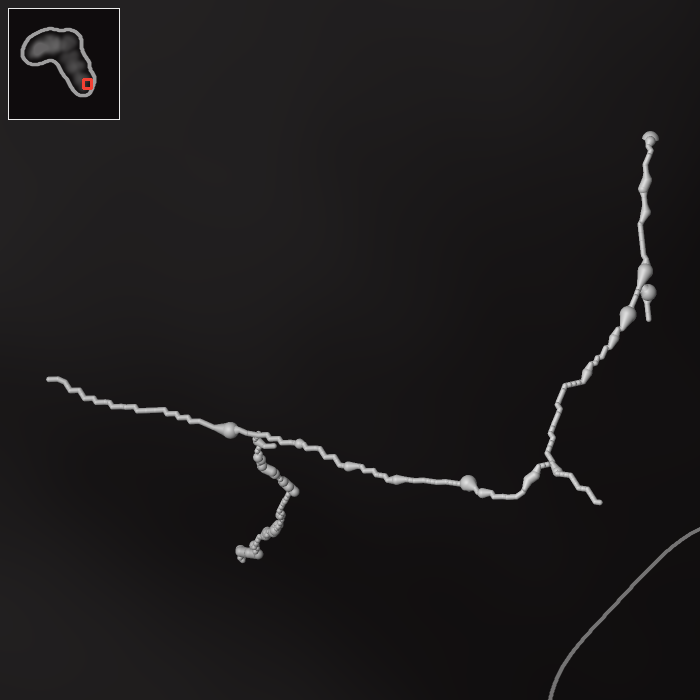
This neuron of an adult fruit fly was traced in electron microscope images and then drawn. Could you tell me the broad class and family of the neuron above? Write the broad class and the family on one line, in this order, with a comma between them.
sensory neuron entering the nerve cord, class mechanosensory tactile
